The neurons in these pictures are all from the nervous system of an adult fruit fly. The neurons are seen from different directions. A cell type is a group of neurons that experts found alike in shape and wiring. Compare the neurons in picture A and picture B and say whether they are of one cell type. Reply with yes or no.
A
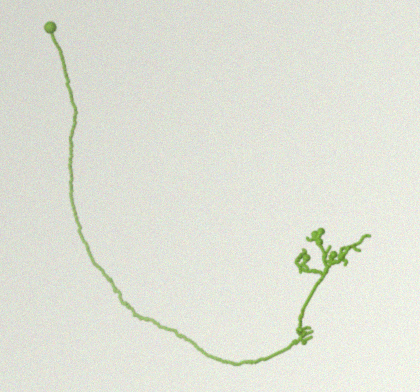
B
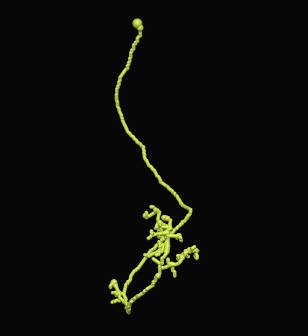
yes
